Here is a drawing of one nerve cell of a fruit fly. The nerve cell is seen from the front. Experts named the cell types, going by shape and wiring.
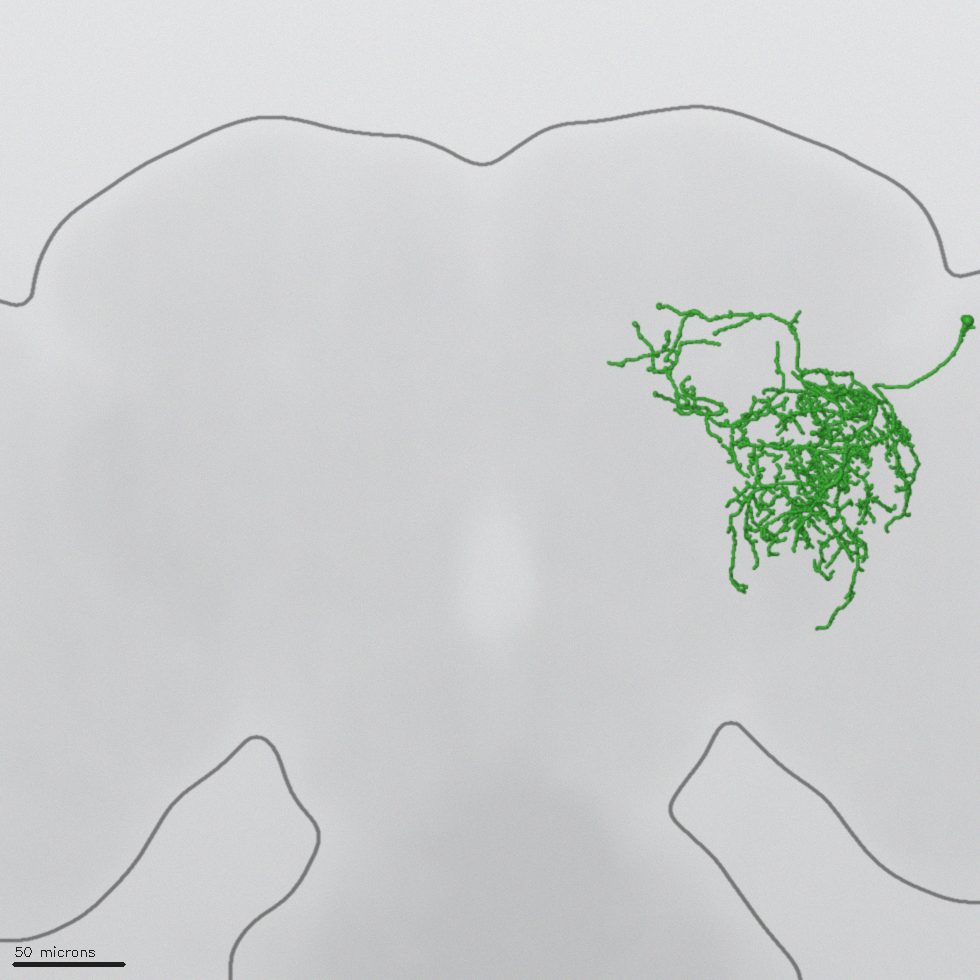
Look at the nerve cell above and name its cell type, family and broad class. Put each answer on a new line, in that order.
AVLP417
hemilineage VLPl2_medial
central-brain intrinsic neuron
